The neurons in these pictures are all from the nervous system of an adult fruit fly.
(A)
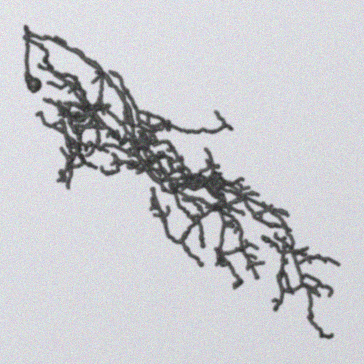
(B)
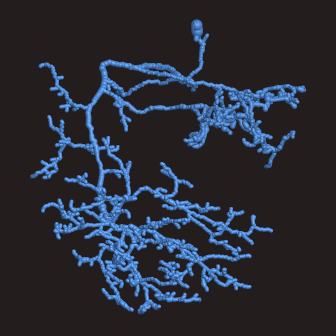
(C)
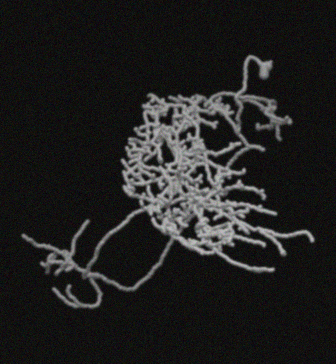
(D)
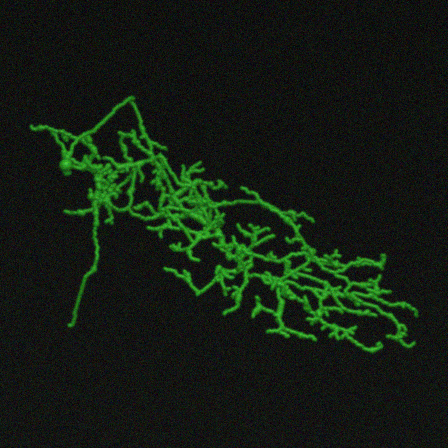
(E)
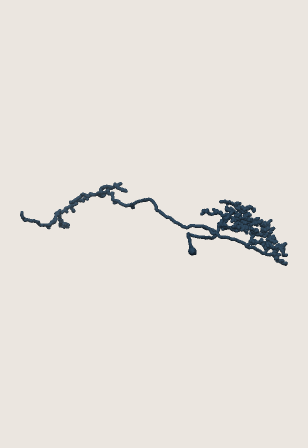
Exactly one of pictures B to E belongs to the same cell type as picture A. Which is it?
Picture D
